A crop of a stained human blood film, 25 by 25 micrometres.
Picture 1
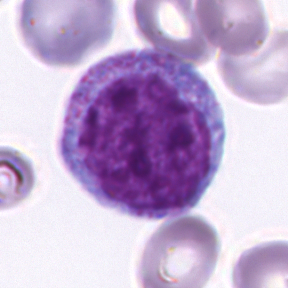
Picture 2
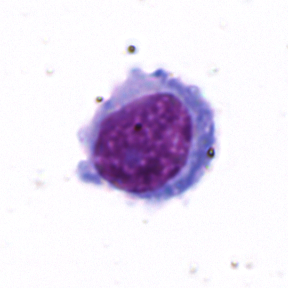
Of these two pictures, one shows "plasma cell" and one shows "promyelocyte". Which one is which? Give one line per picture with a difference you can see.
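In picture 1 we see a promyelocyte: The cell outline is round and smooth, without surface projections.
In picture 2 we see a plasma cell: The cell outline is irregular, with small bulging blebs that are most marked at the lower left.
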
